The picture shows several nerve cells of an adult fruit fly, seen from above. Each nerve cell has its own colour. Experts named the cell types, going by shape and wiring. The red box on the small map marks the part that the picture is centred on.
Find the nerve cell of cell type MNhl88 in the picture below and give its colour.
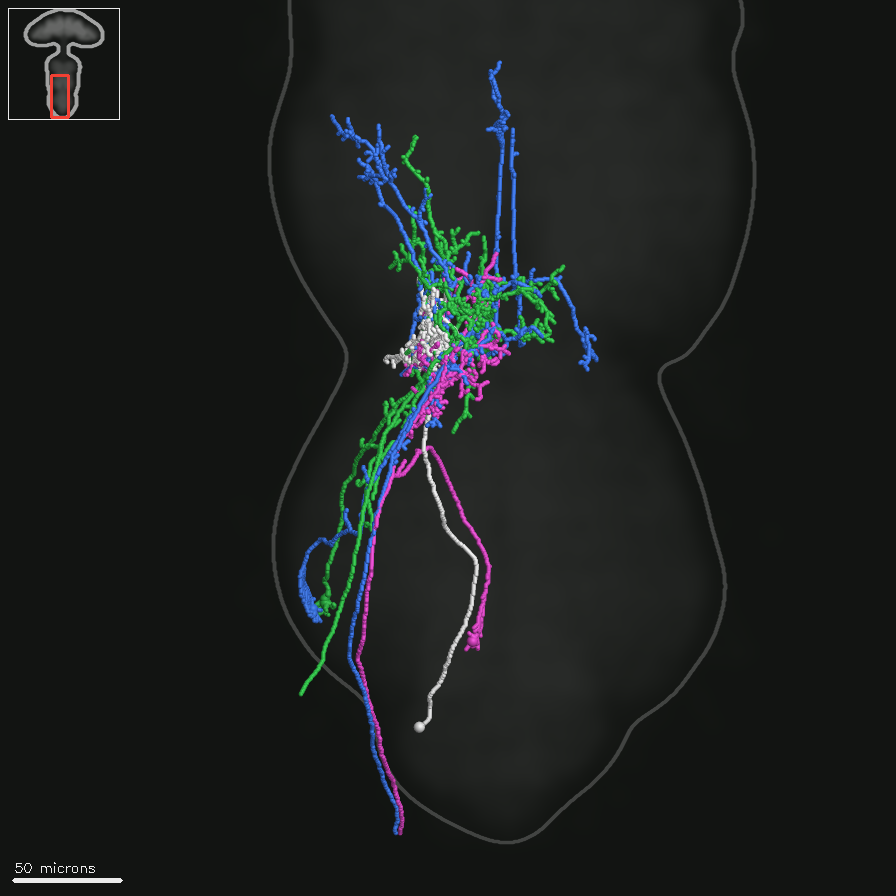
blue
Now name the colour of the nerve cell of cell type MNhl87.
magenta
